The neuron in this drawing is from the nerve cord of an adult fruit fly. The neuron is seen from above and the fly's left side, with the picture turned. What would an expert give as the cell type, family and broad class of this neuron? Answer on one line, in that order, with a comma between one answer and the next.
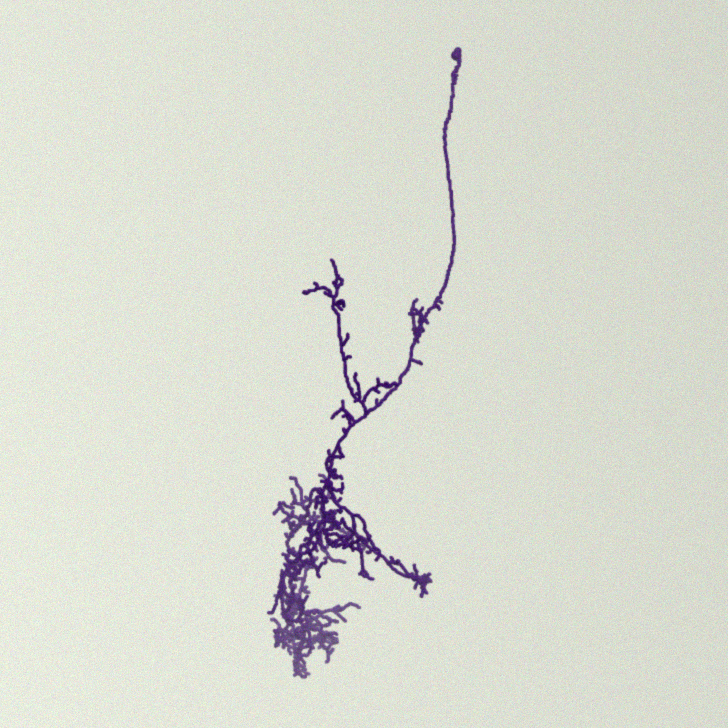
IN06B047, hemilineage 06B, nerve-cord intrinsic neuron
